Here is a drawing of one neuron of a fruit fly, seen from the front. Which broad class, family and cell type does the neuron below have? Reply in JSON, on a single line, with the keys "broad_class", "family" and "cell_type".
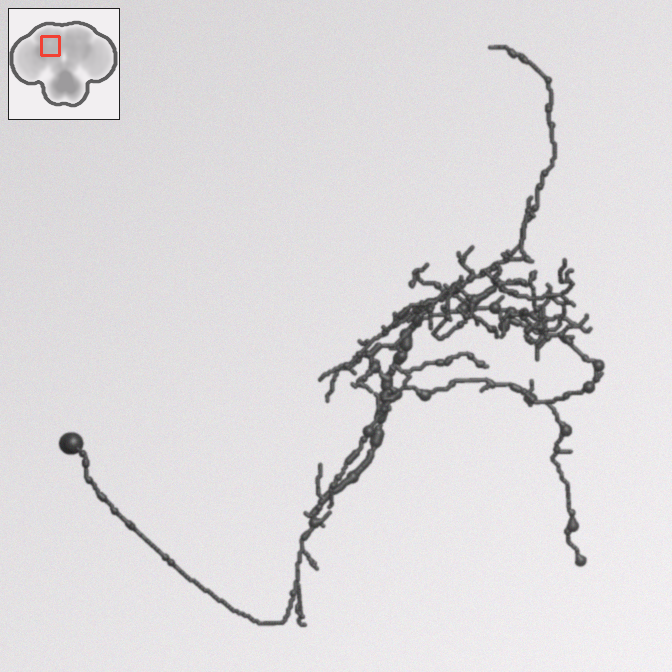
{"broad_class": "central-brain intrinsic neuron", "family": "hemilineage LALa1_anterior", "cell_type": "LAL067"}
